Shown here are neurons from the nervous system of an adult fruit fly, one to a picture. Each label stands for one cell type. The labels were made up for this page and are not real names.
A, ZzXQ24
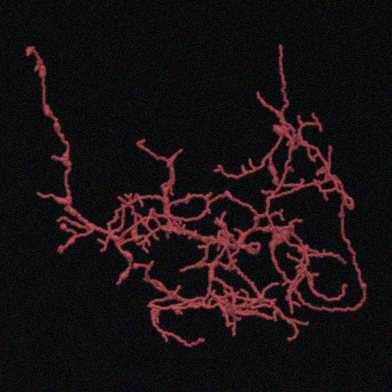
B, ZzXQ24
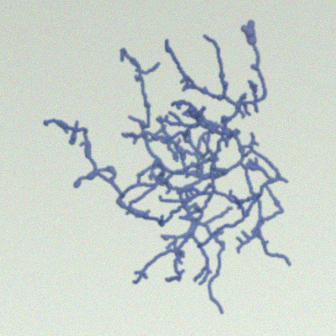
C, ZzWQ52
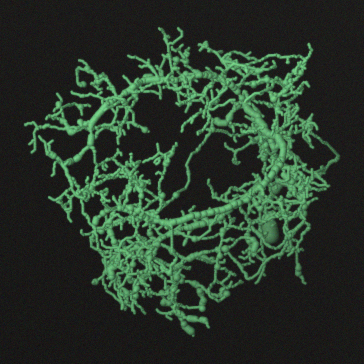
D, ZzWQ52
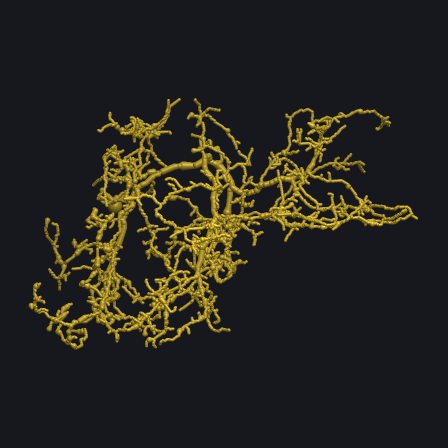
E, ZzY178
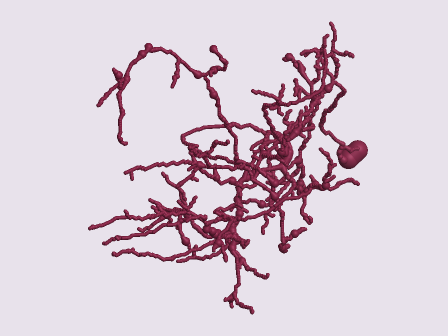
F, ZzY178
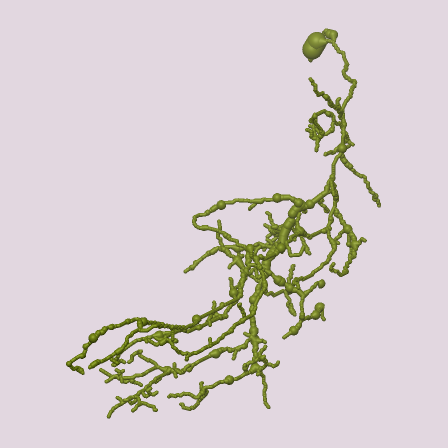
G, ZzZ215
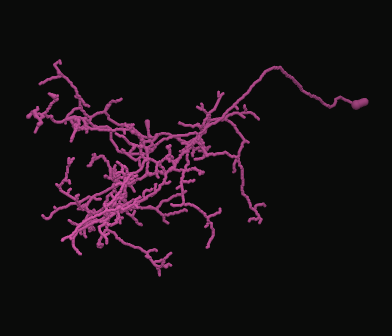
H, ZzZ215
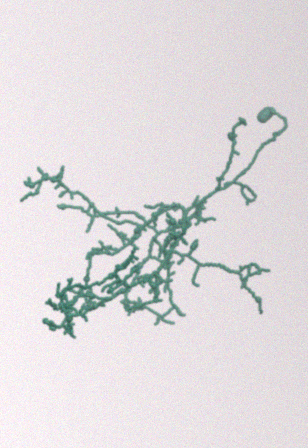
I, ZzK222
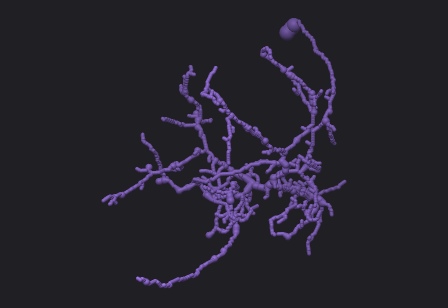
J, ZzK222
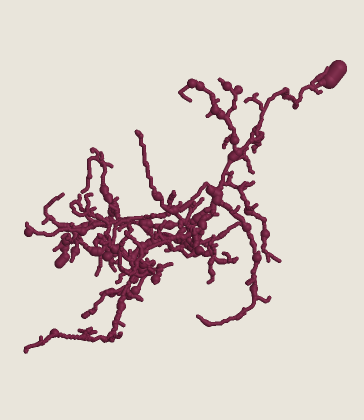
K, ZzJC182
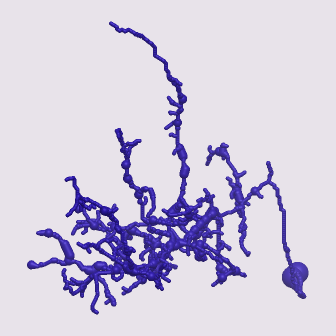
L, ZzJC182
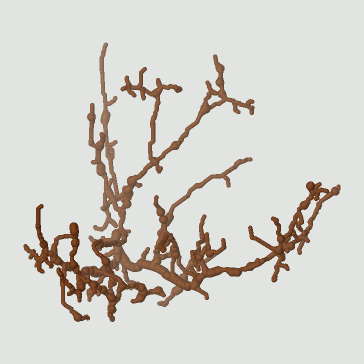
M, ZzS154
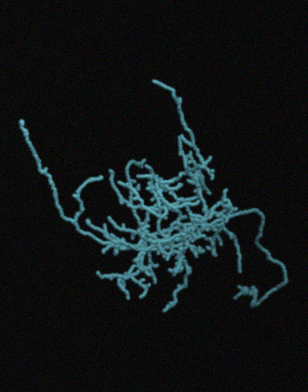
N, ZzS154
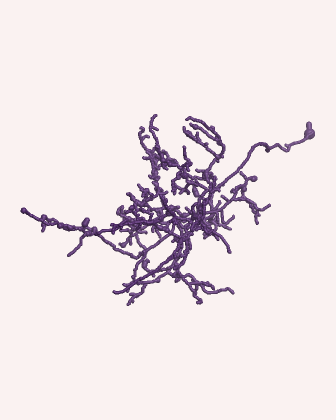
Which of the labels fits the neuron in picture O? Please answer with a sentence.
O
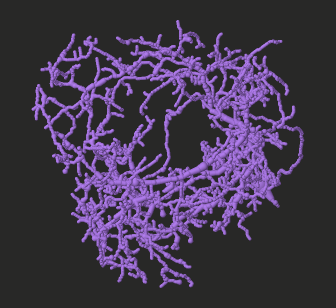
It belongs to ZzWQ52.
